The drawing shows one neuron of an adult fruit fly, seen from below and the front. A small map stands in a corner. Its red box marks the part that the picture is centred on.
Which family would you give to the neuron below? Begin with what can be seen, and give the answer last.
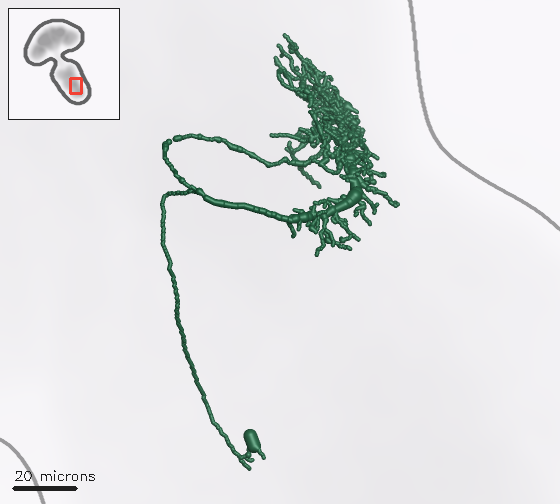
It lies in the nerve cord. Its cell body lies at the bottom of the picture. From top to bottom in the picture it spans about 140 microns. It is a nerve-cord intrinsic neuron. Its family is hemilineage 10B.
